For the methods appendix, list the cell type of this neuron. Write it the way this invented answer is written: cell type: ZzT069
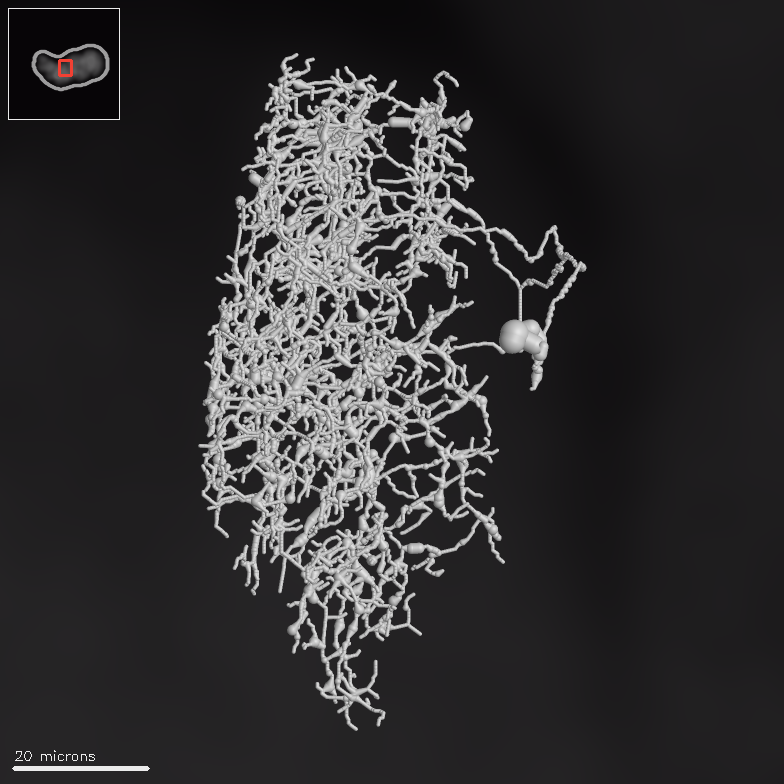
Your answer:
cell type: Li30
